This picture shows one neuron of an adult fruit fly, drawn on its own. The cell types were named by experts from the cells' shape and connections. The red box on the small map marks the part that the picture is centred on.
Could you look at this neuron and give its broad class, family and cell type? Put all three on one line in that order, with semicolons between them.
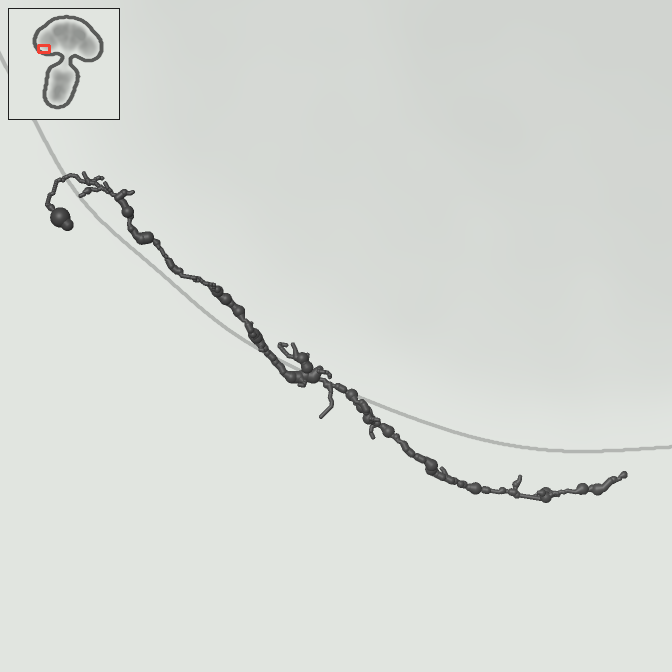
optic-lobe intrinsic neuron; Dm; Dm3c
